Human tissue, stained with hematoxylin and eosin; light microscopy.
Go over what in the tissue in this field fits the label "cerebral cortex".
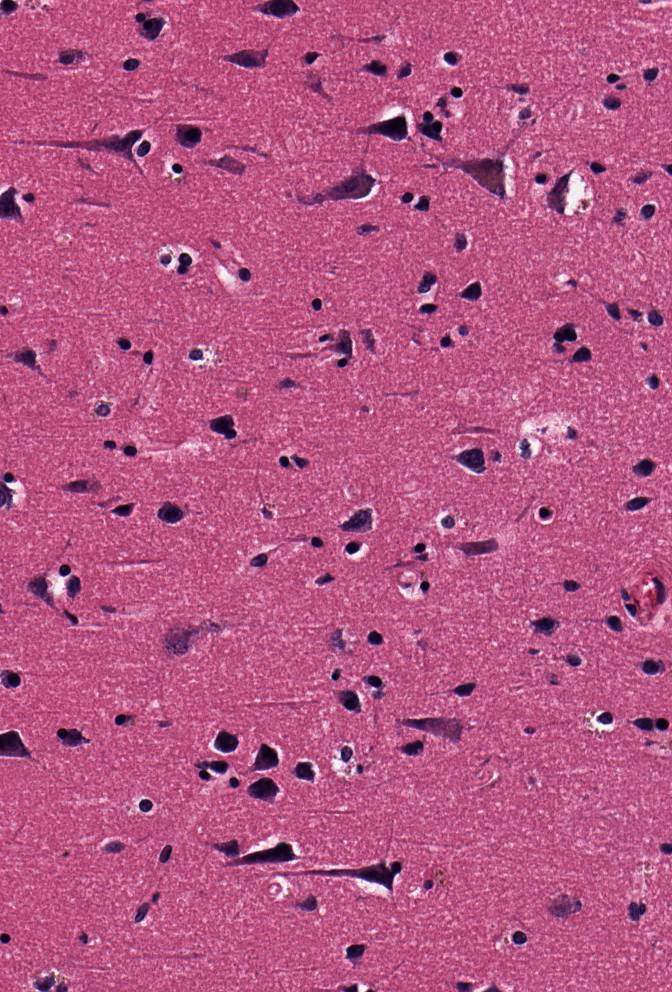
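This is cerebral cortex. The whole field is a uniform pink, finely fibrillary background with scattered cells and no glands, epithelium or other organised units. Small round dark nuclei, far more numerous than the neurons, are spread evenly throughout.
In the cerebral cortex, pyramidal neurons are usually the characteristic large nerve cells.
Clear empty halos separate many cells from the pink background. A small vessel holding red blood cells sits at the right edge below the middle.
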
